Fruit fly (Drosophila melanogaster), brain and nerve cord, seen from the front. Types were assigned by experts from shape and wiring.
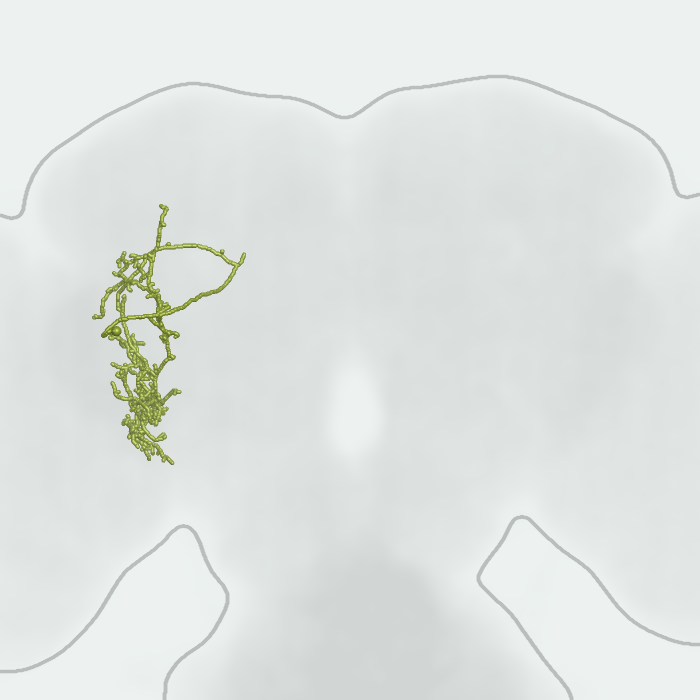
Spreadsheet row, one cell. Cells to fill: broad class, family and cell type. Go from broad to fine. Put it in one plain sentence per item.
A central-brain intrinsic neuron of hemilineage VLPa1_medial, type aSP10C_a.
